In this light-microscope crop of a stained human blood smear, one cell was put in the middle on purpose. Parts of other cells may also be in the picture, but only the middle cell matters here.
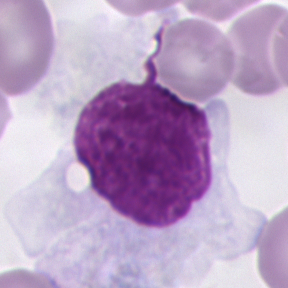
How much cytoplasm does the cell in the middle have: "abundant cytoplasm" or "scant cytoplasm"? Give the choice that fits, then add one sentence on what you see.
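Abundant cytoplasm. The cytoplasm is abundant and forms a wide rim around the nucleus.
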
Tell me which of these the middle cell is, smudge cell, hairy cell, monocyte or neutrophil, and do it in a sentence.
The cell at the middle of the frame should be recorded as a hairy cell.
